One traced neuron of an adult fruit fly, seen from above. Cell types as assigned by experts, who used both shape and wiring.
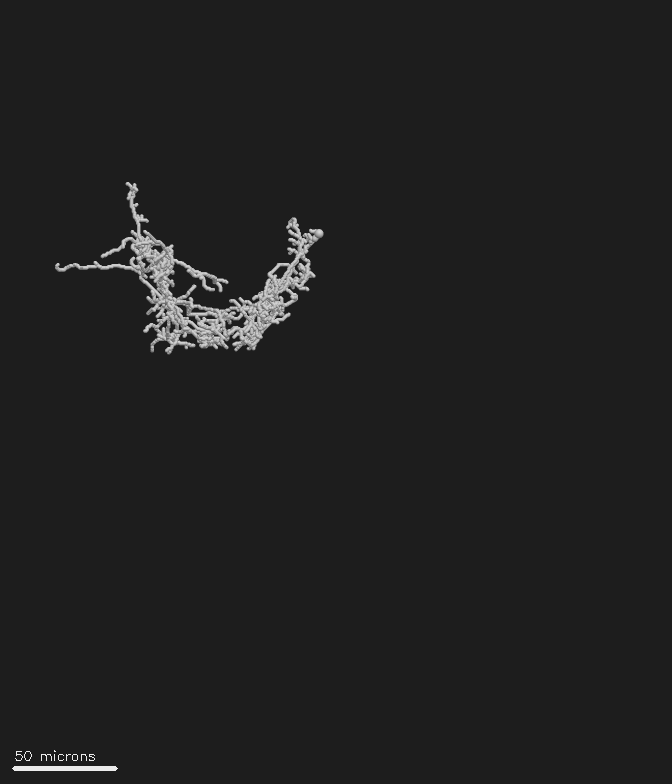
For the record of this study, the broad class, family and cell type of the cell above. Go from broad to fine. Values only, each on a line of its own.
central-brain intrinsic neuron
hemilineage VLPl2_posterior
CB1852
